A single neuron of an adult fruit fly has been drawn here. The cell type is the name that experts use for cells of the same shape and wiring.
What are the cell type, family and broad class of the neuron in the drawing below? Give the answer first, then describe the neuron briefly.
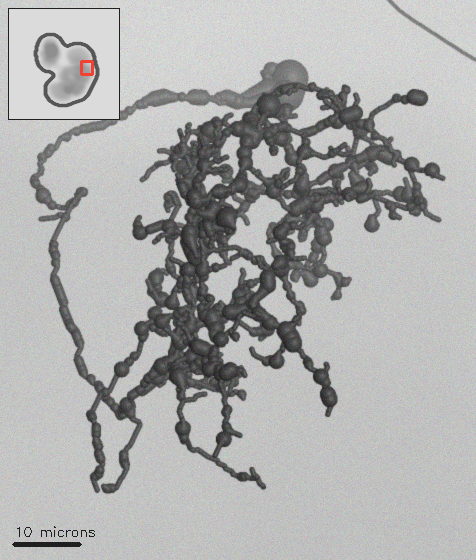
Its cell type is LHAV2m1. Its family is hemilineage LHl3. This is a central-brain intrinsic neuron. By the scale bar it is about 65 microns tall in this view. Dozens of branch ends can be seen.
